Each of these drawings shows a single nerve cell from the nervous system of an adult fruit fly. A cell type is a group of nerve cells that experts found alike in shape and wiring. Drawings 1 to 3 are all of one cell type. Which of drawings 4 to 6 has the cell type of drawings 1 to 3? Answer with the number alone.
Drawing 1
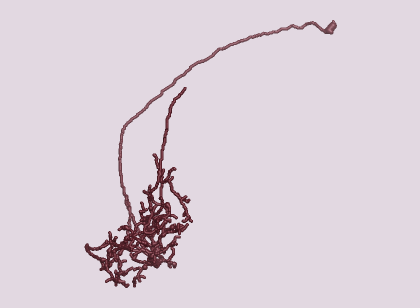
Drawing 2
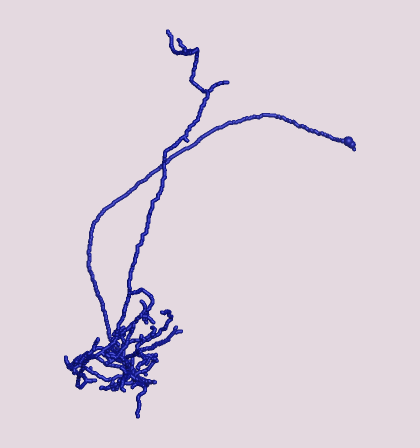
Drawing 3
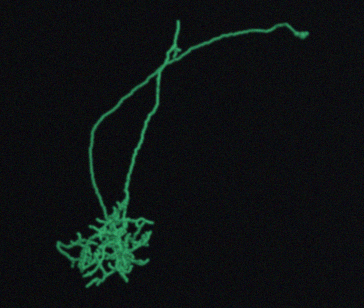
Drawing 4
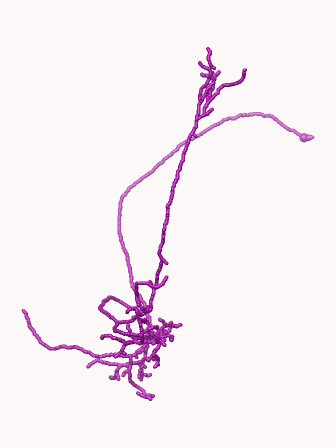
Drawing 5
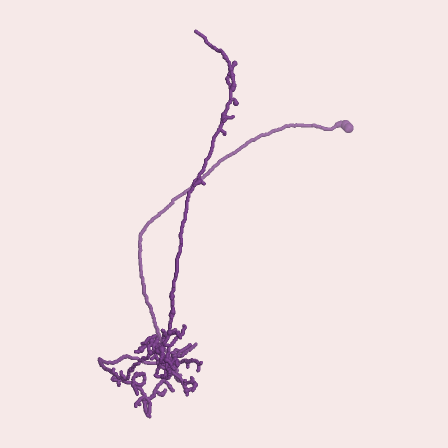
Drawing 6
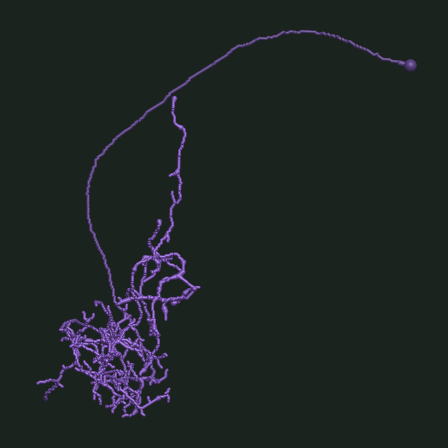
5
